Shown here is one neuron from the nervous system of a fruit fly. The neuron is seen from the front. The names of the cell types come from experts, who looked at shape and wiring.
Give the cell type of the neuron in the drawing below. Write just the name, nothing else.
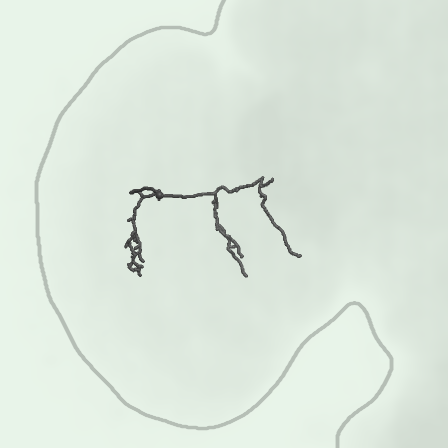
TmY9a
